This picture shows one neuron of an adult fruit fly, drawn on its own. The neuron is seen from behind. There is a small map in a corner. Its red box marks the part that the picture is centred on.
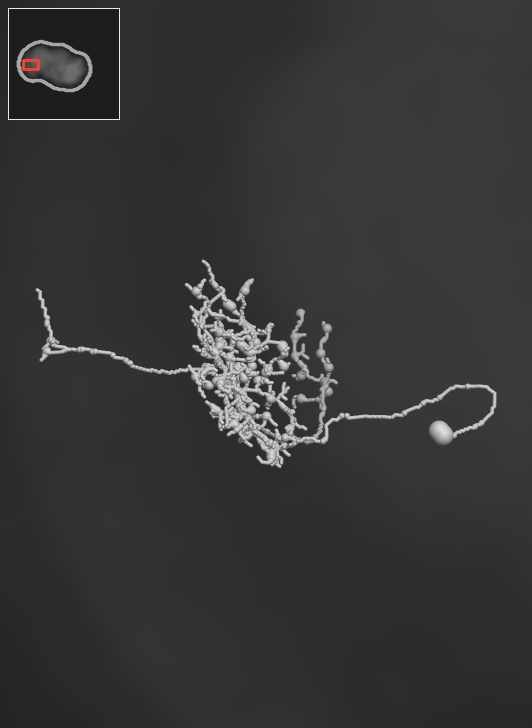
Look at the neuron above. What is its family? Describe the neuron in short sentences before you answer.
Its cell body lies on the right of the picture. The picture shows dozens of branch ends. It is an optic-lobe intrinsic neuron. Its family is Tlp.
